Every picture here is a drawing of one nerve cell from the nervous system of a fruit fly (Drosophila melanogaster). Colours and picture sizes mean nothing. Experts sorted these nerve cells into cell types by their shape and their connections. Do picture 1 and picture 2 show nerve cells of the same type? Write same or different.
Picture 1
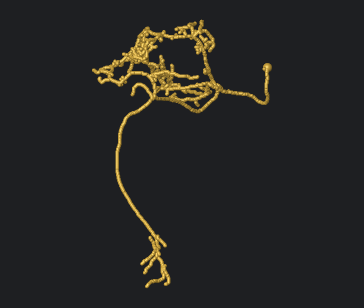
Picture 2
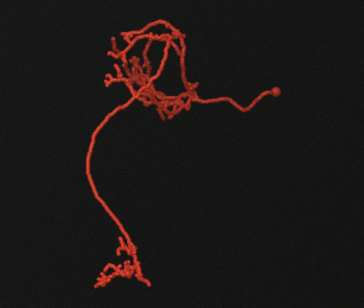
different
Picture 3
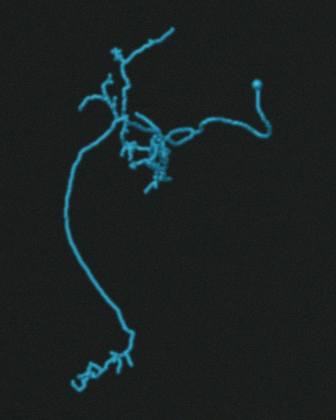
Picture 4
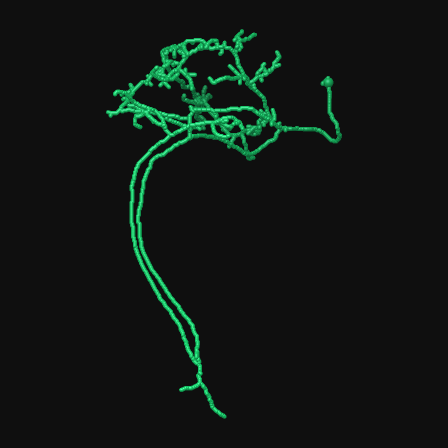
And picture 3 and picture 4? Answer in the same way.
different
